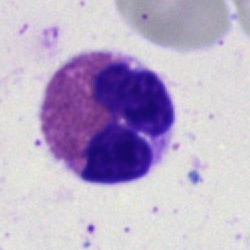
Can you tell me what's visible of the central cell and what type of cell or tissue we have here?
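Checked in turn: the outline is round and smooth, the chromatin is dense and stains dark purple, and the nucleus shows no visible nucleoli. It is an eosinophil.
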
